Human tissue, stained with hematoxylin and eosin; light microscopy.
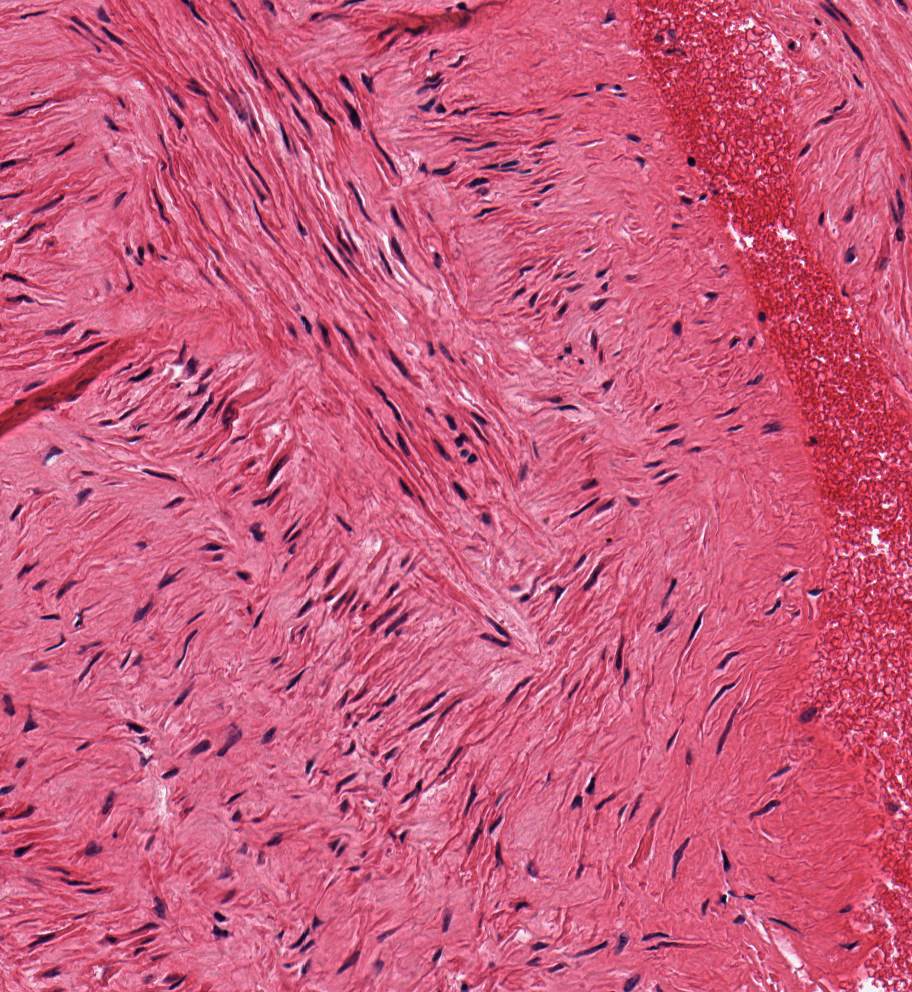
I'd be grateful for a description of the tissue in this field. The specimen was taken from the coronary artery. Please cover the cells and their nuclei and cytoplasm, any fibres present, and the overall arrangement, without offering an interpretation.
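Arrangement comes first: across most of the field, spindle cells lie in bundles that cross and interlace at varying angles. Their nuclei are elongated and dark-staining, scattered fairly evenly with pink tissue between them throughout. Finally, cytoplasm is pink and finely fibrillary, cell borders indistinct.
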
